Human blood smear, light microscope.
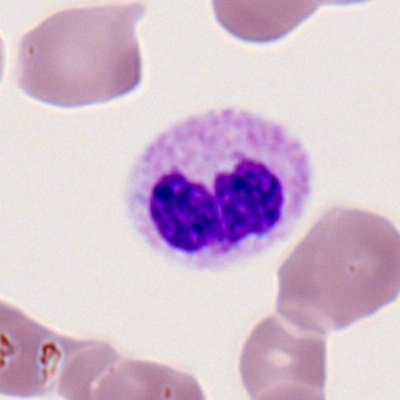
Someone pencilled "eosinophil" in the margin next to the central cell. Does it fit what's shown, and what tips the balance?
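Deciding feature: fine granules scattered through the whole cytoplasm.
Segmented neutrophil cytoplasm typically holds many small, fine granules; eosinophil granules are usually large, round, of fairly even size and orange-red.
Verdict: not eosinophil; this is a segmented neutrophil. Cytoplasm plentiful, pale pink-lilac. Nucleus in two lobes, side by side, in the lower half of the cell.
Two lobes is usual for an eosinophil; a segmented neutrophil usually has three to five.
On lobe count alone, the cell sides with eosinophil rather than segmented neutrophil. Outline round and smooth.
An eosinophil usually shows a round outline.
So the outline does not count against eosinophil. Chromatin dark purple, coarsely clumped.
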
